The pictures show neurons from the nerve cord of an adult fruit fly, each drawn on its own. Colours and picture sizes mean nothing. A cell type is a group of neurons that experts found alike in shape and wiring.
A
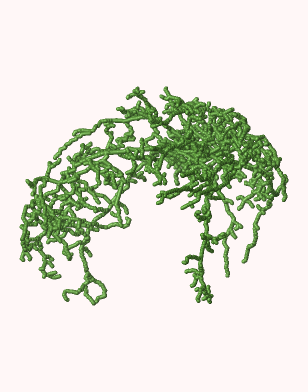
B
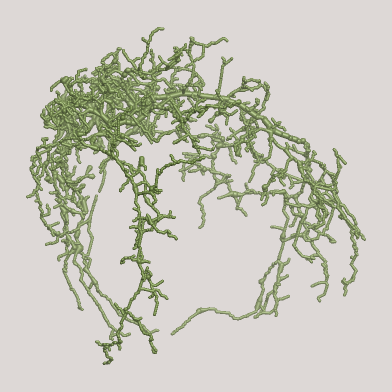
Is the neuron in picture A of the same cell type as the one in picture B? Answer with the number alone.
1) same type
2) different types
1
